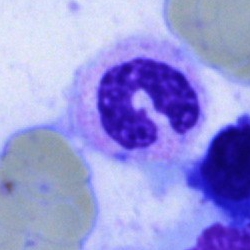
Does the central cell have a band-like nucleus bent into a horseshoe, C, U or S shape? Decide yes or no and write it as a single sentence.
Yes, drawn out into a curved band, the nucleus shows no separate lobes.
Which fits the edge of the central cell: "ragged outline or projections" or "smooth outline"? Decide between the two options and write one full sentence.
It is a smooth edge that this cell shows.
